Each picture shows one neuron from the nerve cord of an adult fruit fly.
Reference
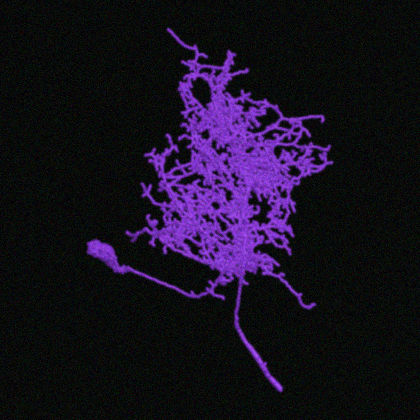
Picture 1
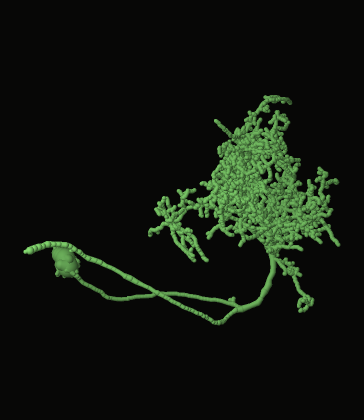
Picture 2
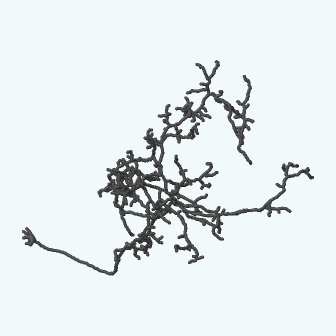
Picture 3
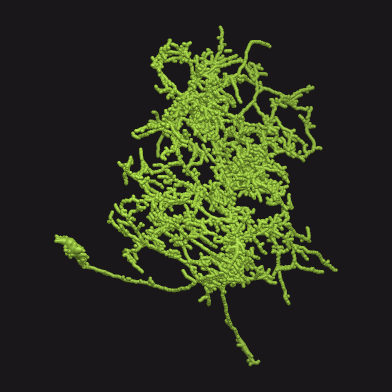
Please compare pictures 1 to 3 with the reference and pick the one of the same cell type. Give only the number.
3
